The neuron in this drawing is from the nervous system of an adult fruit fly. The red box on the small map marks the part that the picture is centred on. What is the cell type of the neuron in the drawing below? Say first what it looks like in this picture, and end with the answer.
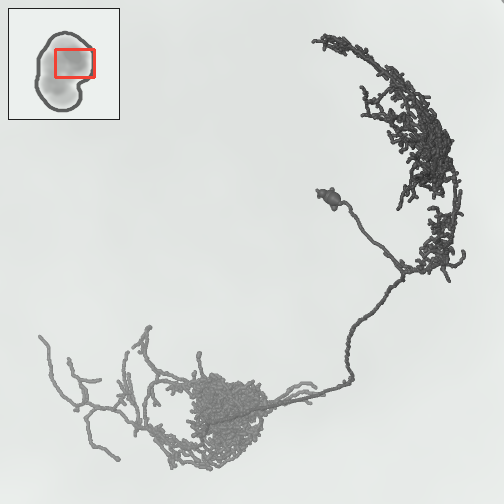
The picture shows dozens of branch ends. As drawn here it is about as wide as it is tall. This is an ascending neuron. The cell type is AN17A076.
